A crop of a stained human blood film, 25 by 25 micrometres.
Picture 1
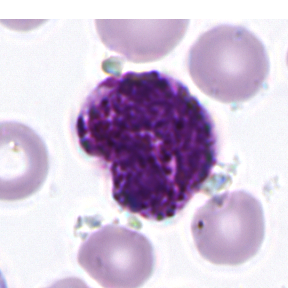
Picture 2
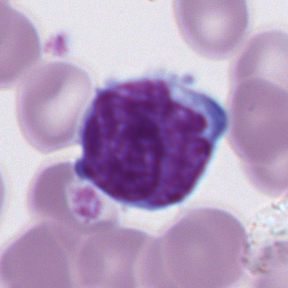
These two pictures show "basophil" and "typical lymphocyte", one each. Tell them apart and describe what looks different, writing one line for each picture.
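In picture 1 we see a basophil: Coarse dark purple granules crowd over the whole cell.
In picture 2 we see a typical lymphocyte: No granules can be seen in the cytoplasm.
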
